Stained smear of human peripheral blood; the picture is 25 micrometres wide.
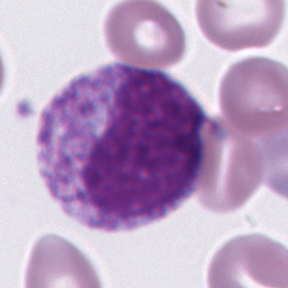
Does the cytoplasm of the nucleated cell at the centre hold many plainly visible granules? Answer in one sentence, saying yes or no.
Yes, many granules can be seen in the cytoplasm of the cell.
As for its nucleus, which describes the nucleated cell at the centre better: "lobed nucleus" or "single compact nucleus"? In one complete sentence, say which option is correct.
One compact round, oval or kidney-shaped mass makes up the nucleus.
